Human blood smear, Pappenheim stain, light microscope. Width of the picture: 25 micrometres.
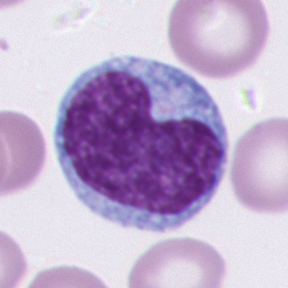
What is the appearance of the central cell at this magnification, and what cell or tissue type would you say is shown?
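A kidney-shaped nucleus, about 14 by 11 micrometres, has a notch on its upper-right side. The whole cell is about 15 micrometres across. Its cytoplasm is pale greyish-blue with fine, faint granules, and is widest at the upper right, in the nuclear notch. The name for this cell is monocyte.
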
